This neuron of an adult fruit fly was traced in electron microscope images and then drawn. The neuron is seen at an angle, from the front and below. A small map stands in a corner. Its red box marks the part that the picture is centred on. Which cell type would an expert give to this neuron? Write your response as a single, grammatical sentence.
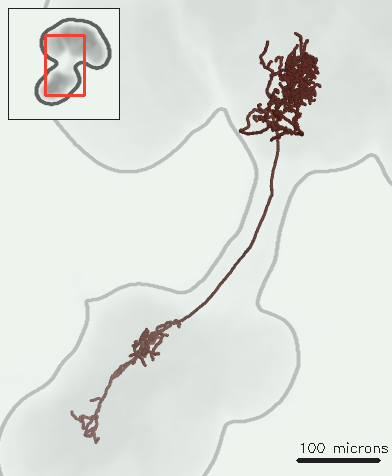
The neuron here is of the cell type DNg63.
